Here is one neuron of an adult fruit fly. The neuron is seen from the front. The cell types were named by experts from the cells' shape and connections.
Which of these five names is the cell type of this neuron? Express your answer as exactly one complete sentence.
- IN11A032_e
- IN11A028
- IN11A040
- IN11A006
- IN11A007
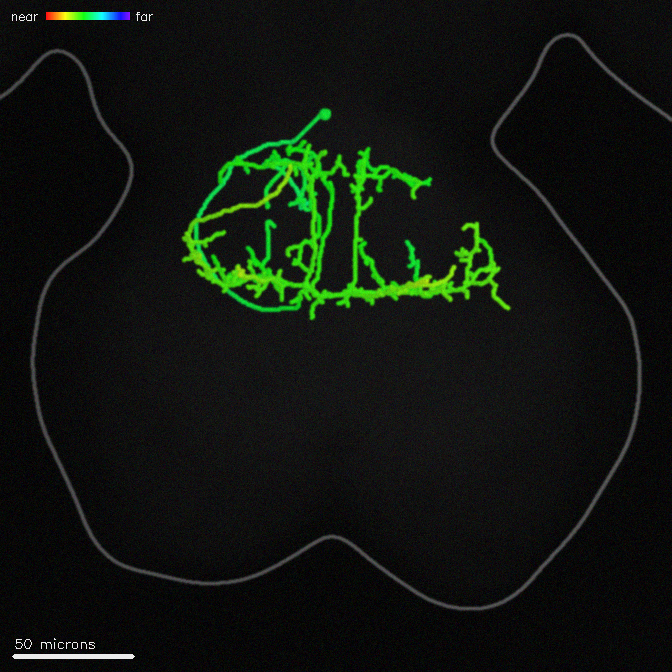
This neuron is of the type IN11A028.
